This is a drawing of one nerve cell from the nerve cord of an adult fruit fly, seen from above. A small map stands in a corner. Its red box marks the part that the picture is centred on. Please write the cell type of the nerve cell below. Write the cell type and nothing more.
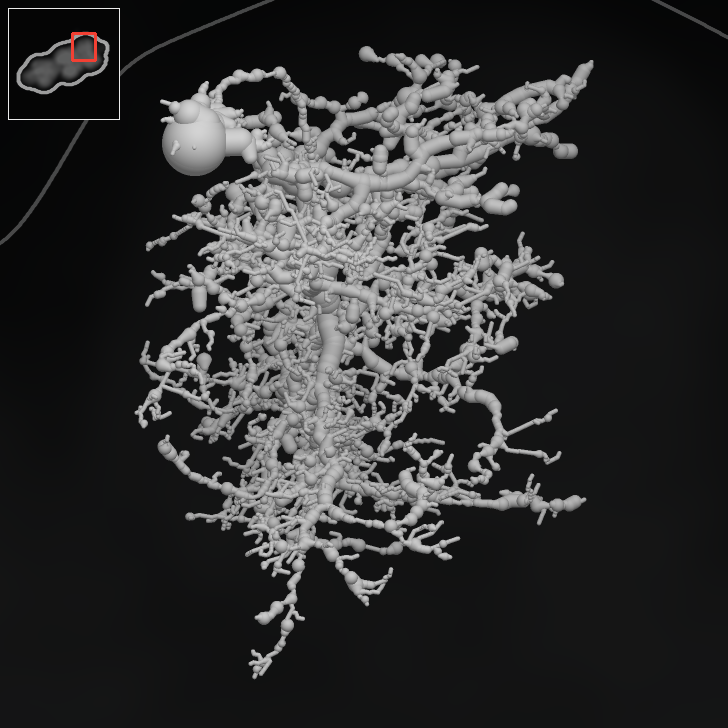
IN19A004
